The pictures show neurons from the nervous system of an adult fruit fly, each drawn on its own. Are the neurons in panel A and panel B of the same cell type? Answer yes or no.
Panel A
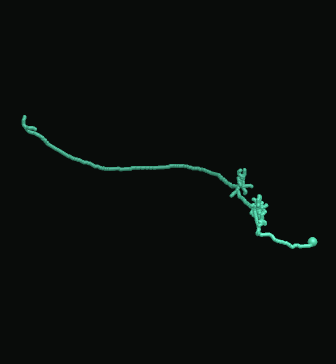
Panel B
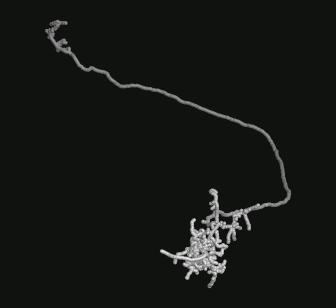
yes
